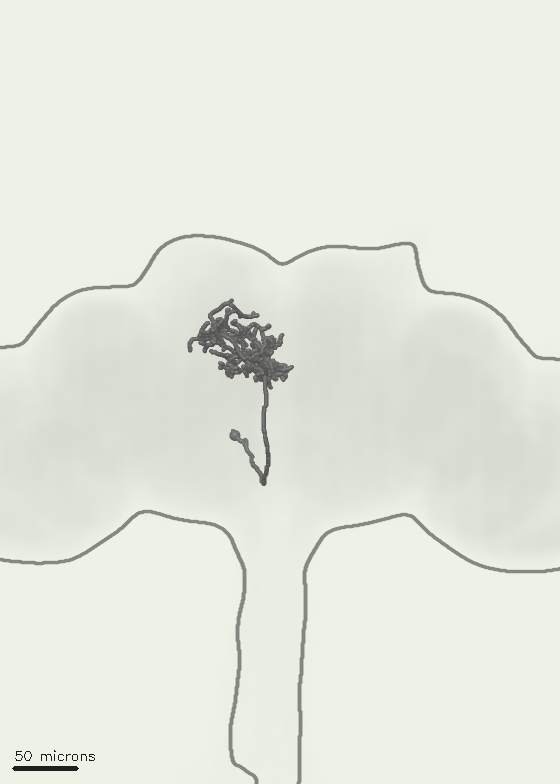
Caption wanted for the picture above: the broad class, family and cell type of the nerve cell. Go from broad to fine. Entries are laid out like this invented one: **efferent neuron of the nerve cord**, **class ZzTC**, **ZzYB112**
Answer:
**central-brain intrinsic neuron**, **hemilineage LB5**, **GNG453**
